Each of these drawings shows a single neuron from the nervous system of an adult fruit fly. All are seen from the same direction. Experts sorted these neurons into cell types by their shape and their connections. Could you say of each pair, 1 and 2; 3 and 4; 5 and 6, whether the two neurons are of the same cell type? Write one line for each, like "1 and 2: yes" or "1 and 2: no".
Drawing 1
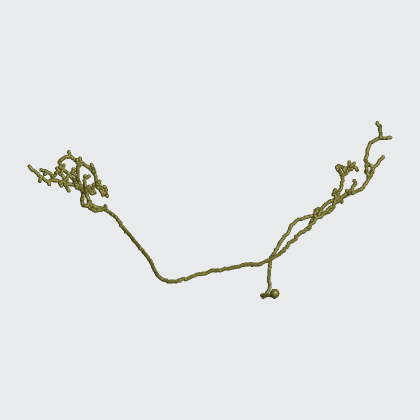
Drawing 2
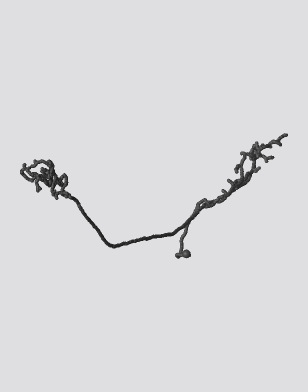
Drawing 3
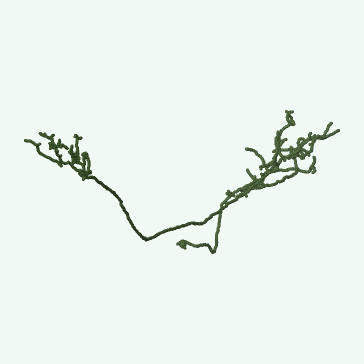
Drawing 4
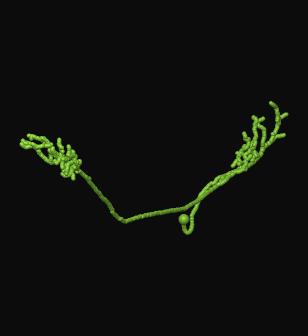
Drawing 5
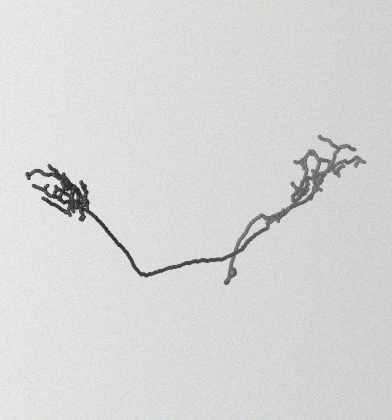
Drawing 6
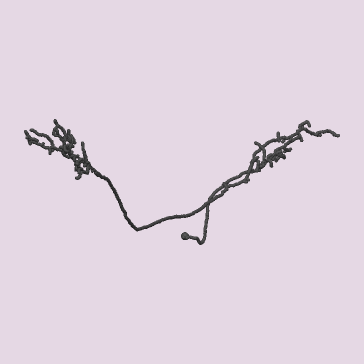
1 and 2: yes
3 and 4: no
5 and 6: yes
